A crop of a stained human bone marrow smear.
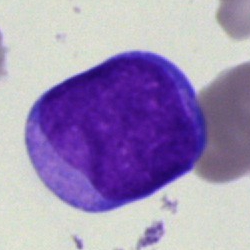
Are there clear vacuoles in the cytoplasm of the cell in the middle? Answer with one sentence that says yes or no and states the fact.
No, the cytoplasm of this cell is without vacuoles.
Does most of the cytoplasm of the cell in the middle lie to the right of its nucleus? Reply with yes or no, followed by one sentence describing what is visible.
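No. The cytoplasm is scant, forming a thin blue rim that widens into a paler crescent at the lower left.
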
